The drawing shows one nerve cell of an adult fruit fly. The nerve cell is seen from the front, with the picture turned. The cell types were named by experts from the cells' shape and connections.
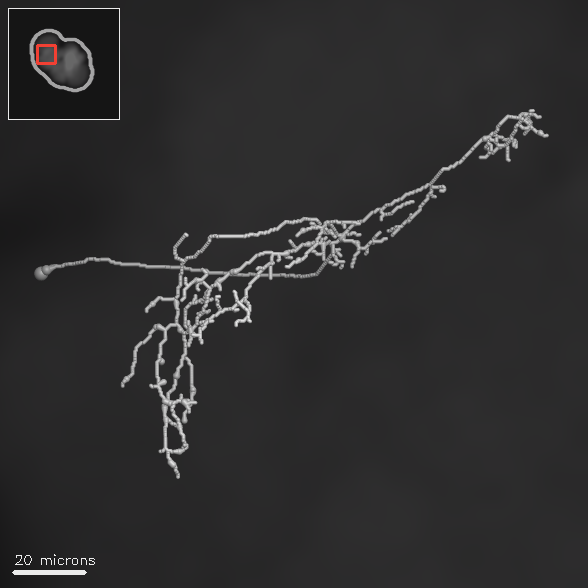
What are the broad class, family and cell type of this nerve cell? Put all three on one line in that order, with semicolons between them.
central-brain intrinsic neuron; hemilineage VPNp&v1_posterior; PLP159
